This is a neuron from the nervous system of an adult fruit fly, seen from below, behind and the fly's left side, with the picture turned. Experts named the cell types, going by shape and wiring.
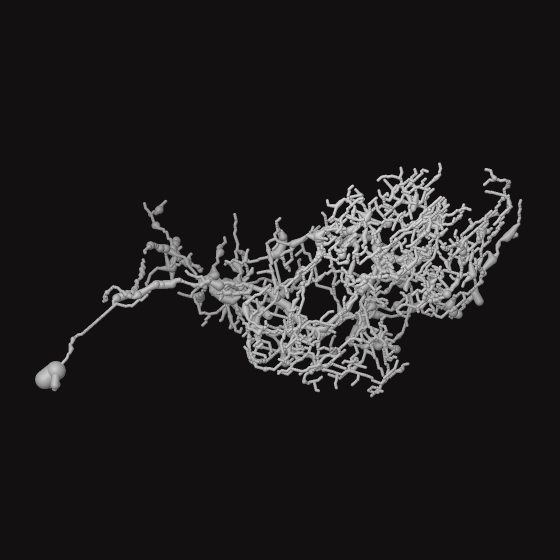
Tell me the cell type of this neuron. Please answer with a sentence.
The cell type is CB1099.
